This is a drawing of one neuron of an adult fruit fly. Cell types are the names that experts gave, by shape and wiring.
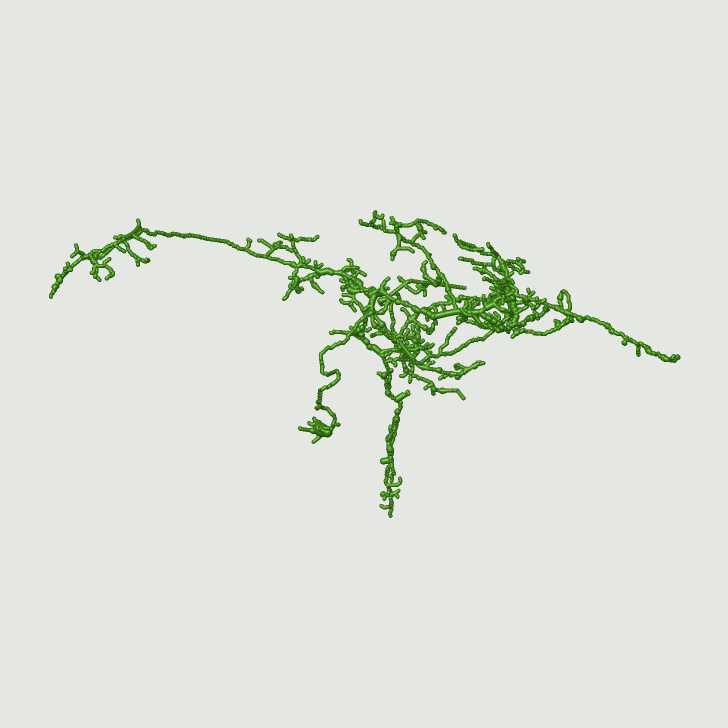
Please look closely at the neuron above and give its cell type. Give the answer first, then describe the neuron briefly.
The cell type is IN00A028. It is a nerve-cord intrinsic neuron. The picture shows dozens of branch ends. In this view it is wider than it is tall.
